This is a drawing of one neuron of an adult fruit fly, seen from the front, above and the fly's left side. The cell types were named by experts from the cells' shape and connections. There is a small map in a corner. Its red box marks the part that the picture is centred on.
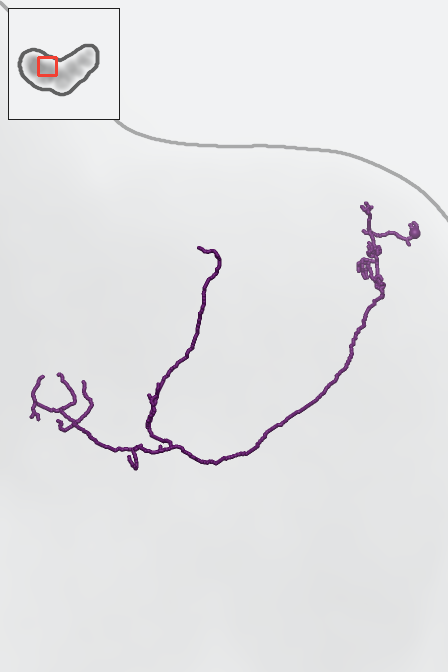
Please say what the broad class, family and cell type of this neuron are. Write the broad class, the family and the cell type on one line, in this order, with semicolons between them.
central-brain intrinsic neuron; class Kenyon Cell; KCa'b'-m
